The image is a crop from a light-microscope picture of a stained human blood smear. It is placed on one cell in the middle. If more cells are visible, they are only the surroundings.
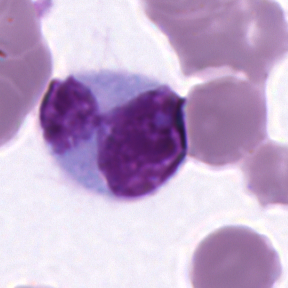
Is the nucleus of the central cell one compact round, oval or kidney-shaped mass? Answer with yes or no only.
No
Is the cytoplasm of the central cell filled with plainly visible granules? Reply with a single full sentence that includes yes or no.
No, in the cell's cytoplasm no granules are visible.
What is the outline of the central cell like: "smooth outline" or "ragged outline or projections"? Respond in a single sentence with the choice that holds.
Smooth rather than rough is the outline of this cell.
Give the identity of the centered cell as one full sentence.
In the crop, the cell of interest at the centre is a plasma cell.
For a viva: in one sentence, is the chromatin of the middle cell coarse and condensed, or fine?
Its nuclear chromatin is gathered into coarse clumps.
